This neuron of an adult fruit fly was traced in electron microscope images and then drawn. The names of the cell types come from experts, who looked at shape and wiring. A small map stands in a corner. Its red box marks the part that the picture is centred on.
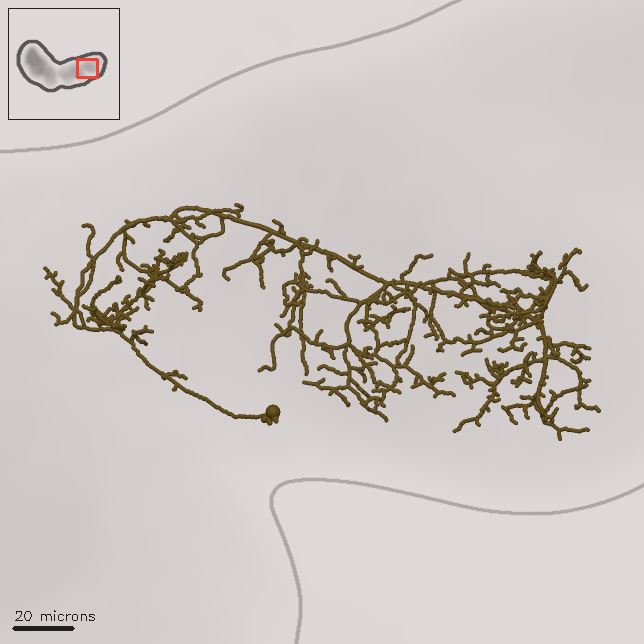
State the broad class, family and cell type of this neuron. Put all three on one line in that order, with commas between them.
nerve-cord intrinsic neuron, hemilineage 02A, IN02A015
